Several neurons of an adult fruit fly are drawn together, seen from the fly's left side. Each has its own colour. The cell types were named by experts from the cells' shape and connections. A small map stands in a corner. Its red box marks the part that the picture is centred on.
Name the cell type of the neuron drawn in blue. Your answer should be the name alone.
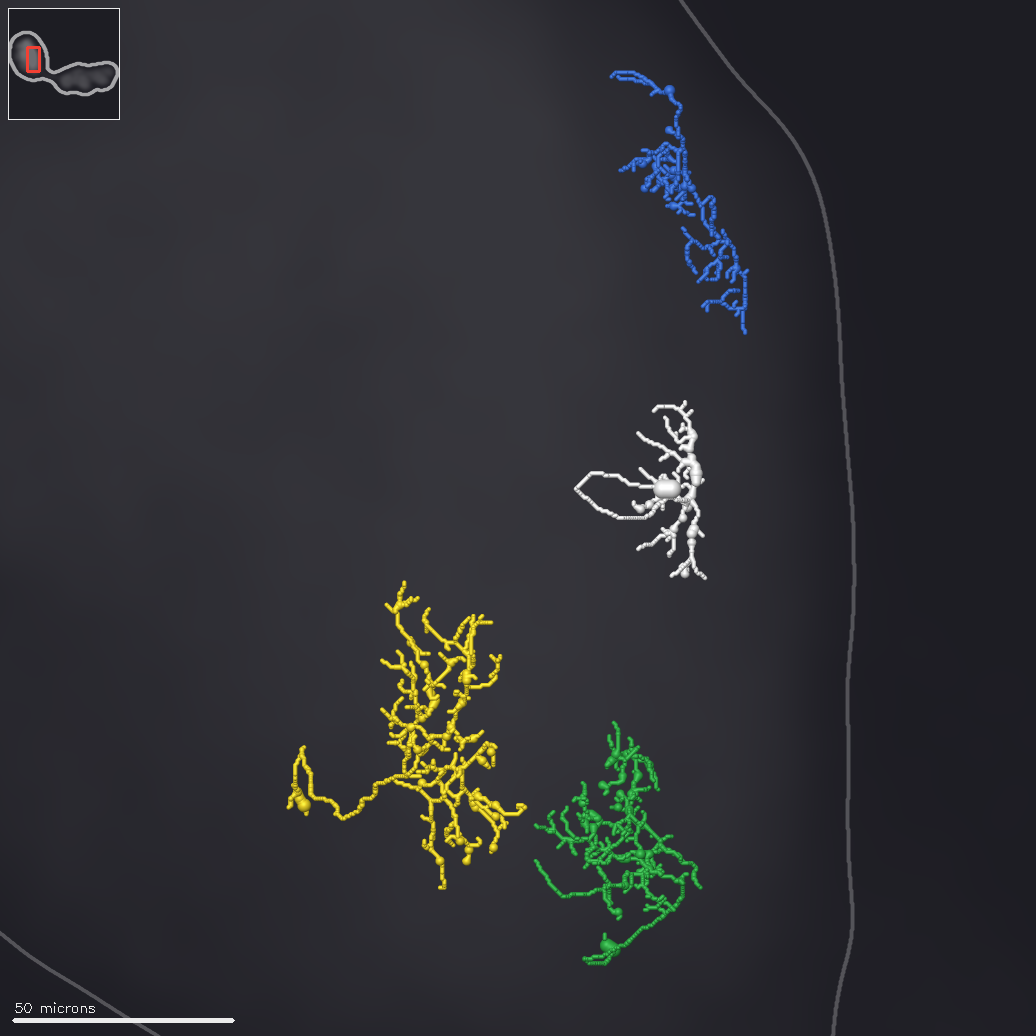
Mi16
